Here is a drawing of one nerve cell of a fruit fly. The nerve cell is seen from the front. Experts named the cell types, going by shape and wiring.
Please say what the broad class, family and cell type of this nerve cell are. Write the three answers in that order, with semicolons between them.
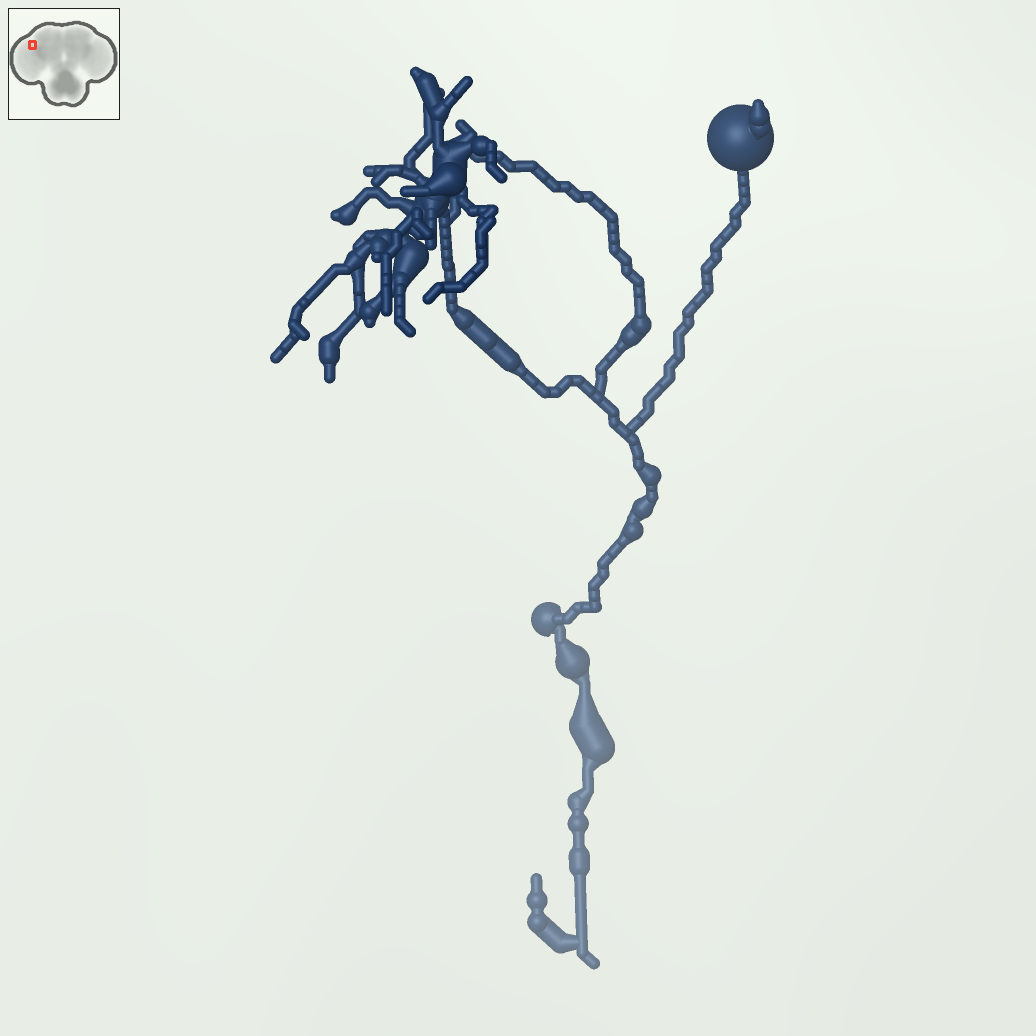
optic-lobe intrinsic neuron; T; T4c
